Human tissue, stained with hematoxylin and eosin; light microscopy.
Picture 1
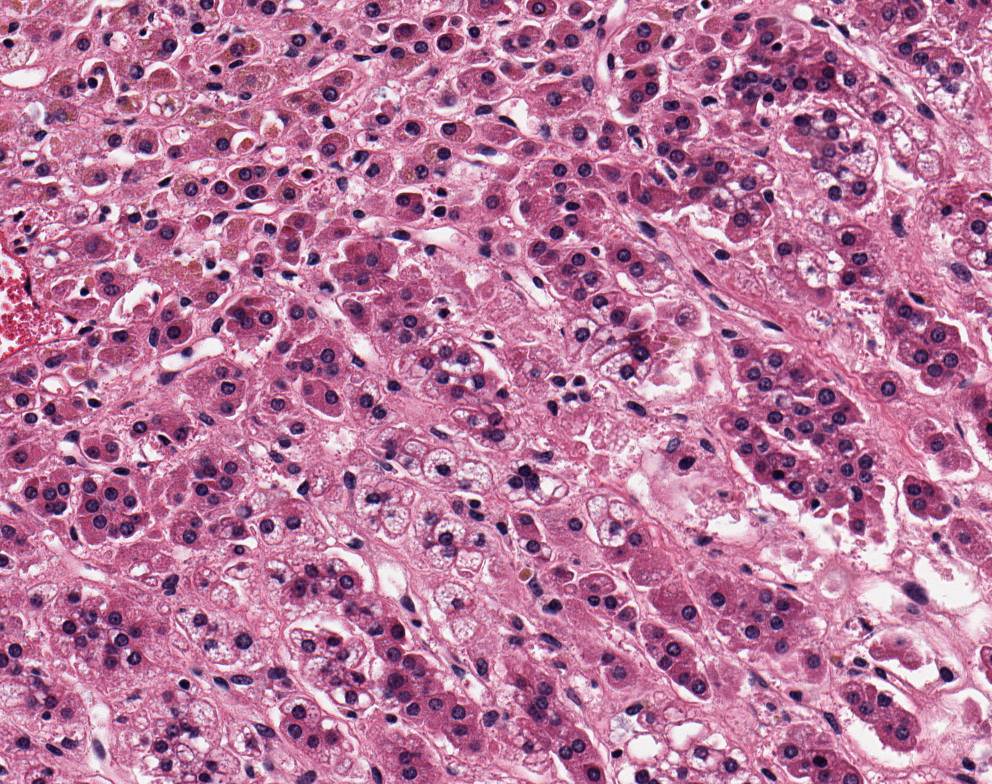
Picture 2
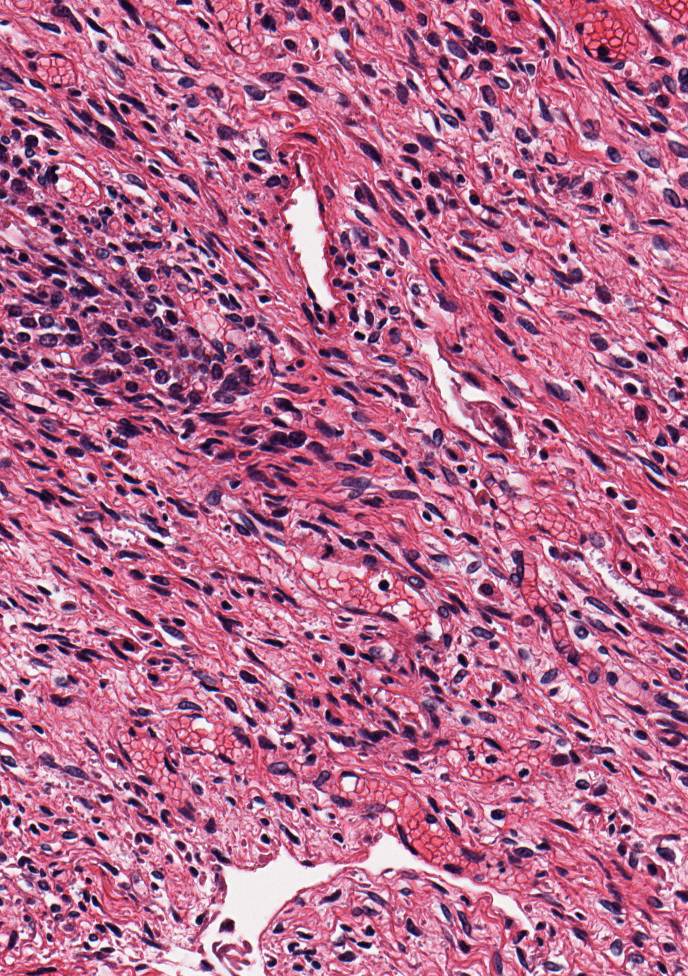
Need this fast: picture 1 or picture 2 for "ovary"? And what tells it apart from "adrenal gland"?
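You are looking at adrenal gland in picture 1 and ovary in picture 2. In the adrenal gland, notice large cells in cords and nests, divided by thin pink fibrous strands. Most are polygonal with abundant granular eosinophilic cytoplasm, though groups with pale, finely vacuolated cytoplasm are scattered through the centre and below. Now the ovary: a cellular spindle-cell tissue whose cells and fibres stream diagonally from upper left to lower right, with no epithelium or glands. Most nuclei are dark, elongated and oval to spindle-shaped.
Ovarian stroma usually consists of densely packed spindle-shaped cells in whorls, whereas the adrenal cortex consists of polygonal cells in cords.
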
